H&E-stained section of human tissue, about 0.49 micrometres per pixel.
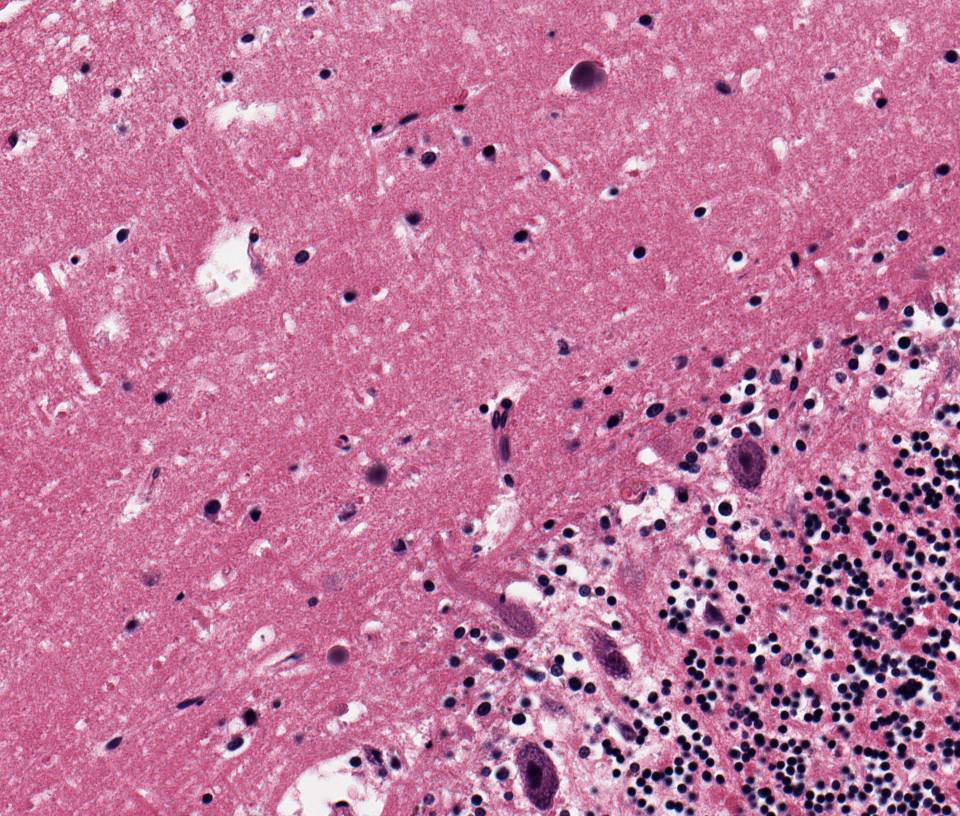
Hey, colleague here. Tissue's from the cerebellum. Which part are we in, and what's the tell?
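The molecular layer is the pale pink, sparsely nucleated fibrillary layer over the upper left and most of the field.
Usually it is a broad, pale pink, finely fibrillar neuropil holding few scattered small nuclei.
A layer crowded with small, round, dark nuclei having very little visible cytoplasm fills the lower right corner. The large neurons have plump bodies with dusky purple cytoplasm.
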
